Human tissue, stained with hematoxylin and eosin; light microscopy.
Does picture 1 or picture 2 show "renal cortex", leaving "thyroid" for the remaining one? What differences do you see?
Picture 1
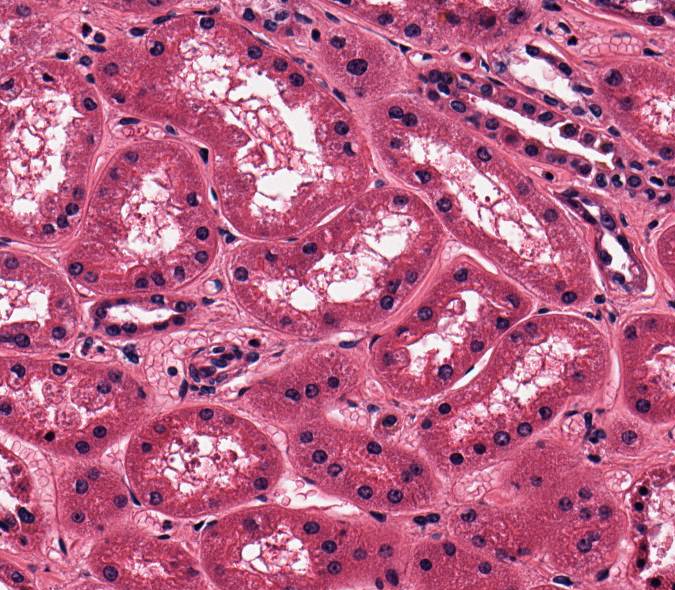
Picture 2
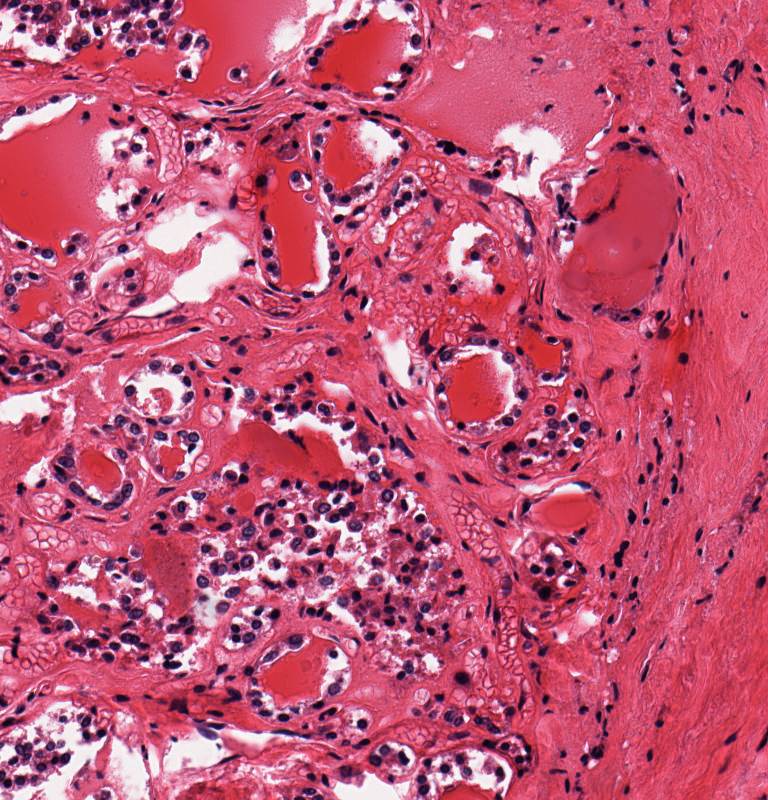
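Two tissues are shown: renal cortex in picture 1, thyroid in picture 2. Picture 1 is packed with closely set tubules in round, oval and elongated profiles, most lined by a single layer of tall cuboidal cells with abundant, deeply eosinophilic, granular cytoplasm and round, dark nuclei placed singly near the base or middle. At its upper right, smaller tubules have paler cytoplasm, more crowded nuclei and clean, open lumens. In picture 2, many gland lumens hold homogeneous bright pink material, several of them lined by a single layer of low cells with dark round nuclei. A loose crowd of cells with small round dark nuclei fills a wide space between the glands in the lower centre, and collagen-rich pink fibrous tissue at the right edge carries sparse elongated nuclei running mostly top to bottom.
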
